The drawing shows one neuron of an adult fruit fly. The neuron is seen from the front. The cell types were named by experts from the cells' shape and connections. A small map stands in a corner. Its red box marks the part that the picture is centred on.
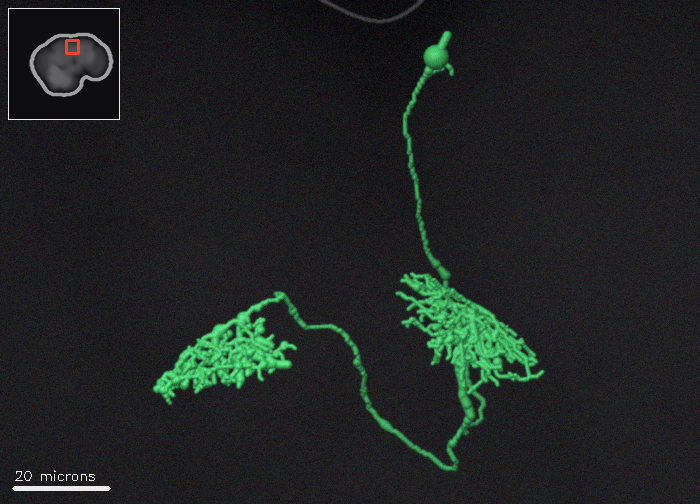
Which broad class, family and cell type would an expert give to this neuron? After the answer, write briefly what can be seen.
It is a central-brain intrinsic neuron. The name of its family is class CX. Its cell type is hDeltaE. The cell body can be seen at the top of the picture. By the scale bar it is about 90 microns tall in this view. Dozens of branch ends can be seen.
